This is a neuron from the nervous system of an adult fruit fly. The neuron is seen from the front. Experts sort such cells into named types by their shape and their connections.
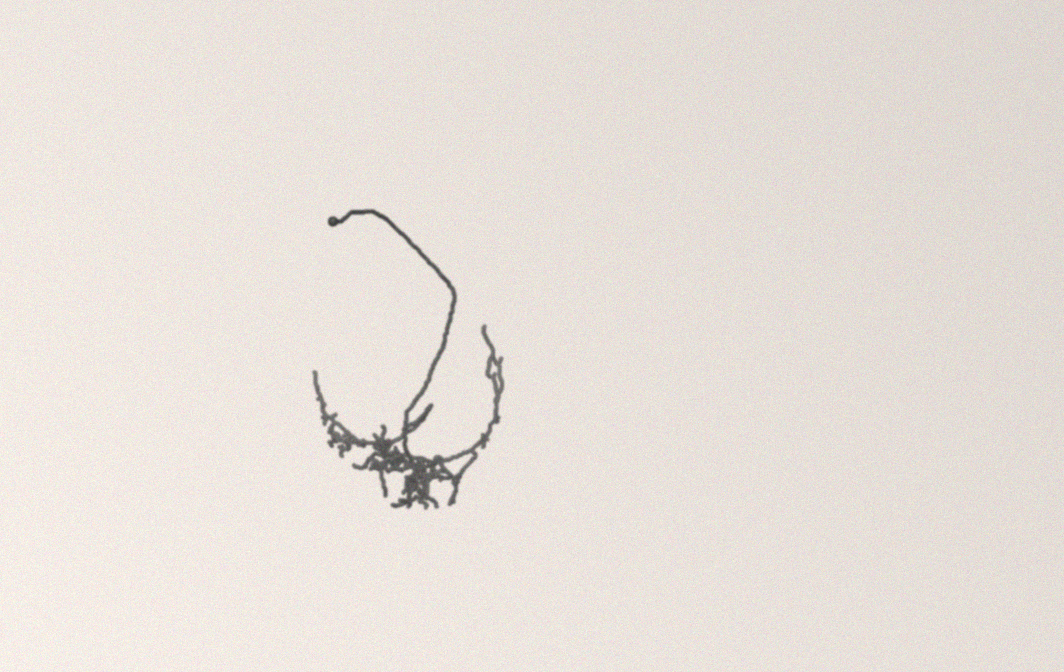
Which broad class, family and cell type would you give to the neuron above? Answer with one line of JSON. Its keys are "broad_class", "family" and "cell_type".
{"broad_class": "central-brain intrinsic neuron", "family": "hemilineage WEDd1", "cell_type": "SAD003"}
